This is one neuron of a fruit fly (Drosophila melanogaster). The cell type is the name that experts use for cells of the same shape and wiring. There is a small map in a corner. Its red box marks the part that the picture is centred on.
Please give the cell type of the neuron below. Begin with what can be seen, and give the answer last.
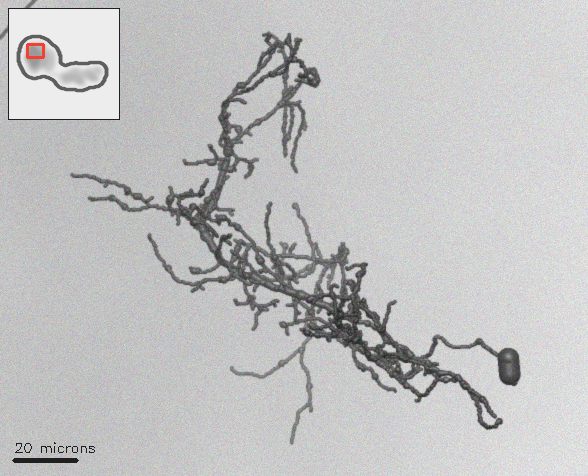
The cell body can be seen at the lower right of the picture. From left to right in the picture it spans about 140 microns. Dozens of branch ends can be seen. It is a central-brain intrinsic neuron. Its cell type is CL356.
